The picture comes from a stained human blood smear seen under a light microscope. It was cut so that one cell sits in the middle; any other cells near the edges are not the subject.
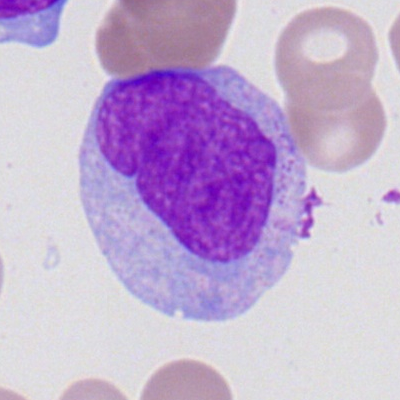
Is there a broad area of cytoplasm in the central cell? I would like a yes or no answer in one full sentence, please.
Yes, the cytoplasm forms a broad area around its nucleus.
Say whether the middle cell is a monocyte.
yes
